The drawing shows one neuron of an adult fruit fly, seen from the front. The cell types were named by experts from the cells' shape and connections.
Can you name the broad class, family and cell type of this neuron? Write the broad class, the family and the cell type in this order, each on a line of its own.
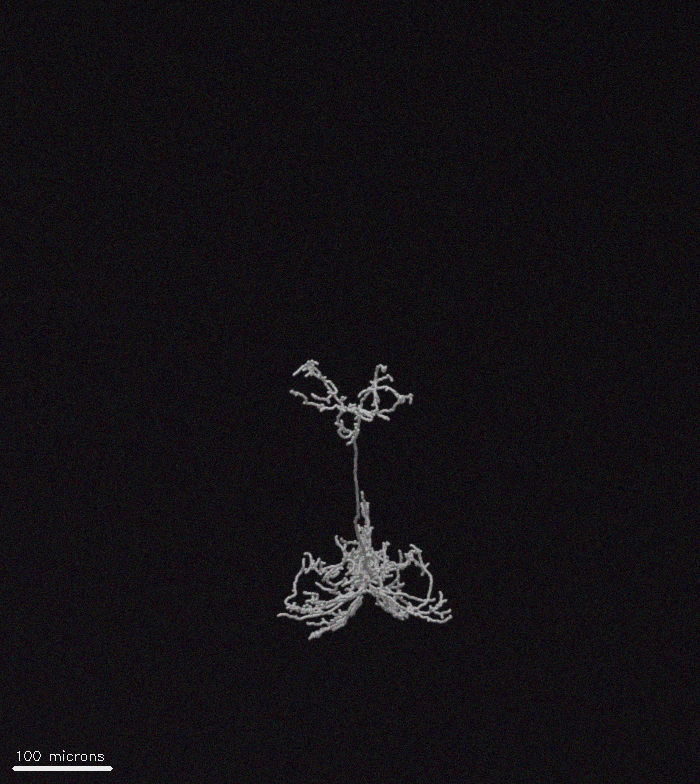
ascending neuron
hemilineage 05B
AN05B021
